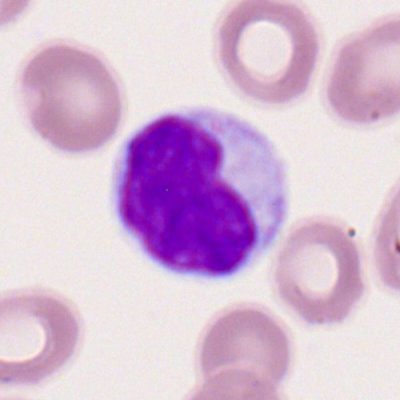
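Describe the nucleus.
It fills the left part of the cell and has a notch on its upper right side.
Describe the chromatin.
Deep purple and mottled.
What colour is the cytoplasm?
Pale greyish blue.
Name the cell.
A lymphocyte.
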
